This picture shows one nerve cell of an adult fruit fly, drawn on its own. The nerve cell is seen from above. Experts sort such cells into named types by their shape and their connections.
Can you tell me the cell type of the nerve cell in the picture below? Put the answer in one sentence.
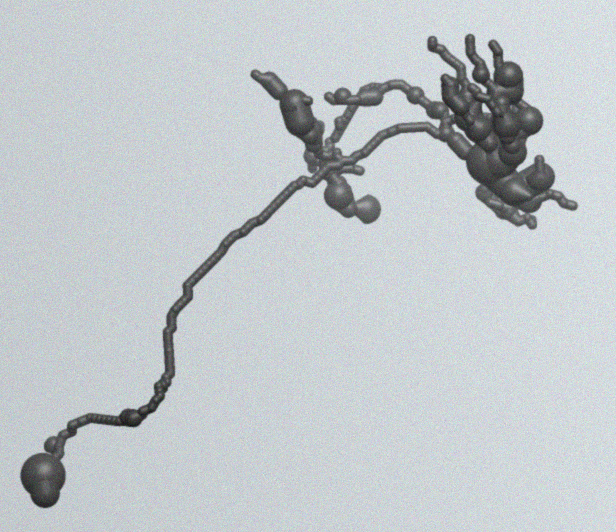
The cell type is T5a.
